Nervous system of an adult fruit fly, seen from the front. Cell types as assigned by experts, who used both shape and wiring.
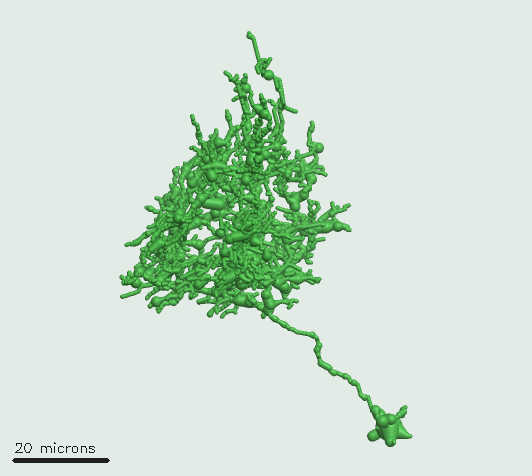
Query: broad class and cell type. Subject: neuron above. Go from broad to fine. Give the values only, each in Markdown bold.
**nerve-cord intrinsic neuron**, **INXXX405**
